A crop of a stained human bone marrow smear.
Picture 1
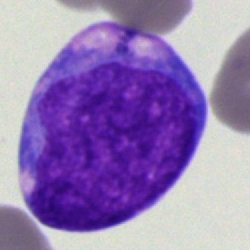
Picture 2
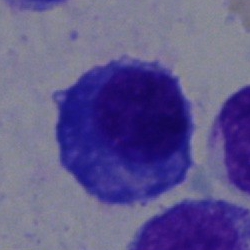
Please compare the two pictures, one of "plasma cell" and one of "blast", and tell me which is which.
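You're looking at a blast in the first picture and a plasma cell in the second. Start with the cytoplasm, because here they look alike: it stains deep blue in both, and neither shows distinct granules.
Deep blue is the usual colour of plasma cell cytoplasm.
In the blast, though, the cytoplasm forms only a thin rim, widest along the top of the cell, with pale unstained patches along that top edge. Now compare the chromatin: in the blast it is finely granular with small pale spots rather than coarse dark clumps, whereas in the plasma cell it stains dark purple and looks dense. The plasma cell's nucleus lies off-centre toward the upper right. Its outline is roughly round, and small blunt bumps sit on its edge. Around the blast, out-of-focus red cells lie against it at the top, right and lower left.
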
